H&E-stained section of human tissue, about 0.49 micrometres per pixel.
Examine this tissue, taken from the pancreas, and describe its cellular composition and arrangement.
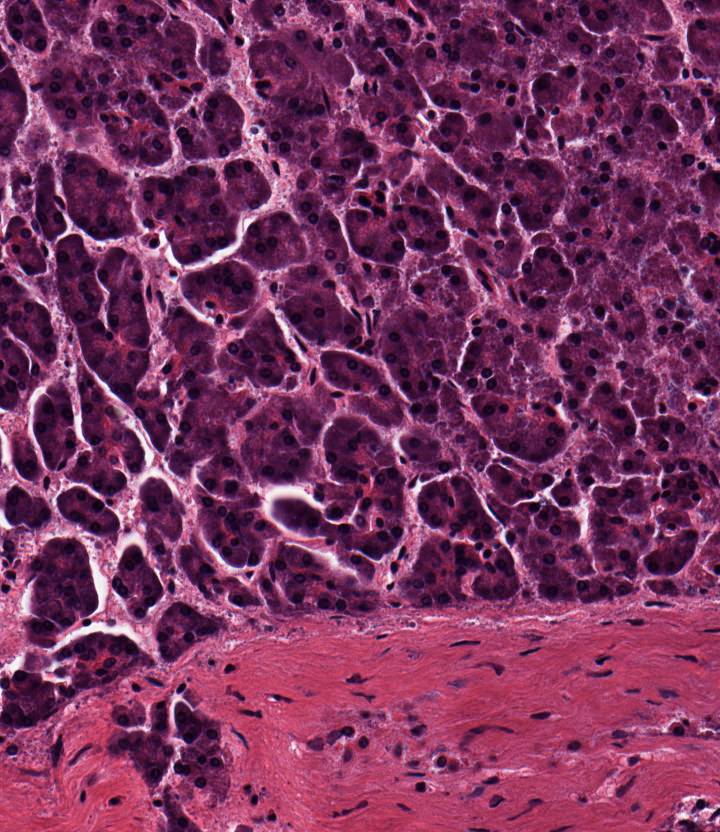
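Polygonal cells make up the nests, and their cytoplasm is plentiful, finely granular and dark purple. Each nest cell has a small, round, darkly stained nucleus. No glandular lumens are formed by the cell nests. In the lower band, pink fibres run roughly horizontally, with scattered elongated spindle-shaped nuclei among them.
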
